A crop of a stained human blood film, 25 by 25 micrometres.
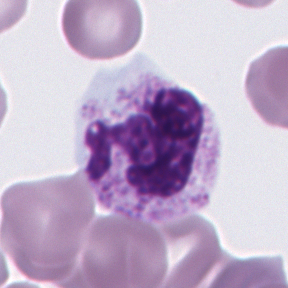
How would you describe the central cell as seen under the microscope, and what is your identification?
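Start with the nucleus: its chromatin is dark purple and coarsely clumped, and you won't find any nucleoli. Now move out into the cytoplasm, where fine violet-pink granules are scattered all through, with no clear vacuoles to be seen. Putting that together, this is a segmented neutrophil.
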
